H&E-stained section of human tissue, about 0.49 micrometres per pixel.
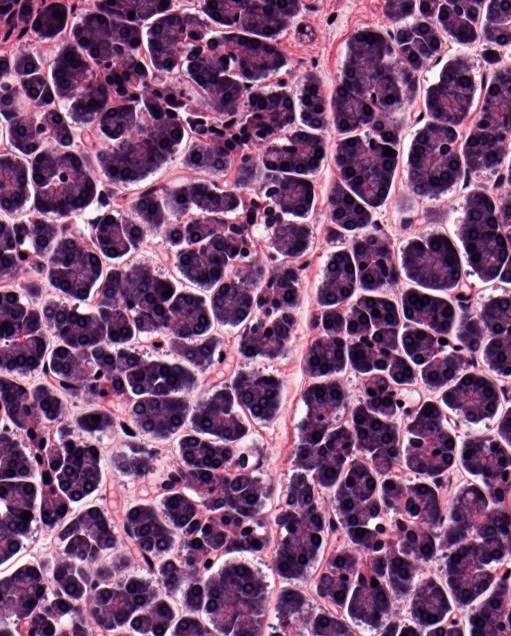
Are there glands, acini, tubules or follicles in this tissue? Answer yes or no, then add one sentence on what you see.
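Yes. The whole field is filled by closely packed rounded acini separated only by thin strands of connective tissue.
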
